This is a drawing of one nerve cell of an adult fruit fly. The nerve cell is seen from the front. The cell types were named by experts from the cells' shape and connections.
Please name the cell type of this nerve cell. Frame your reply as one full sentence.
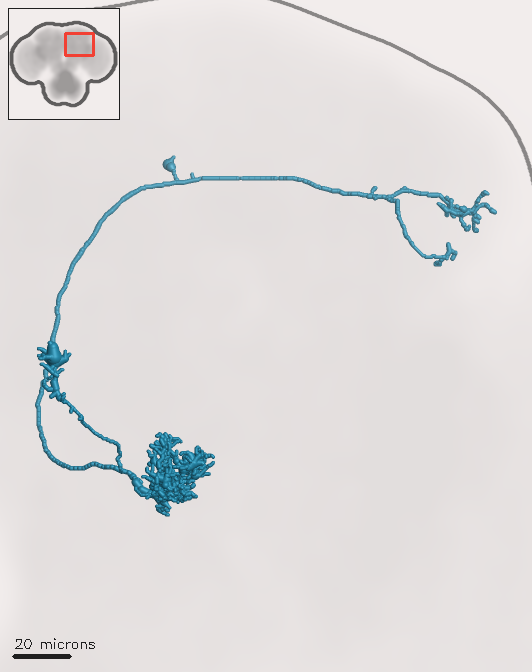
This nerve cell belongs to the cell type VA1d_adPN.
